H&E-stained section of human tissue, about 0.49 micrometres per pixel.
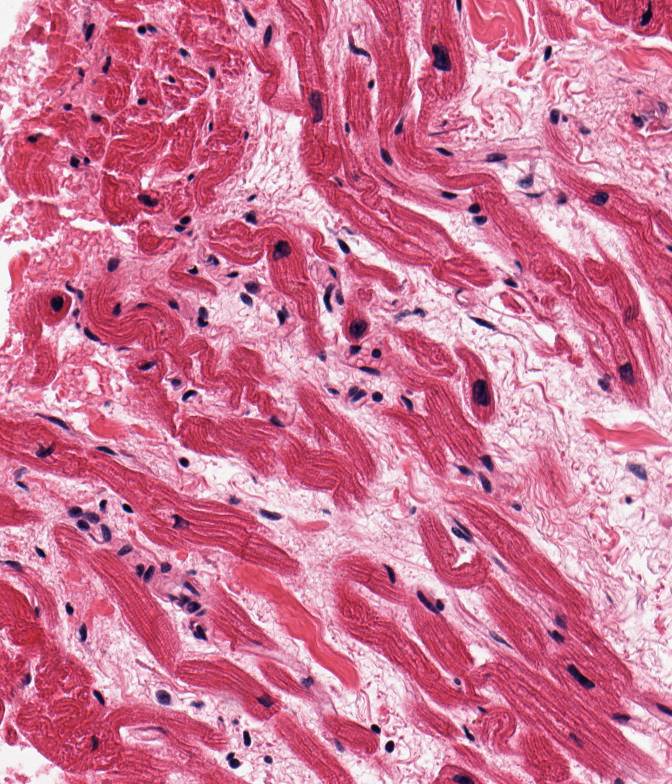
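Atrial appendage of the heart, H&E. Cross-striations along the muscle fibres. Nuclei central within fibres. Scattered small dark nuclei in the intervening connective tissue. Upper left: fibres cut across, closely packed.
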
